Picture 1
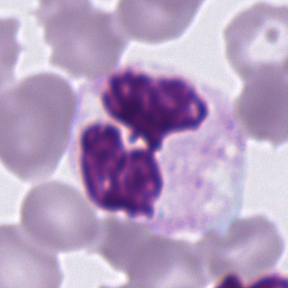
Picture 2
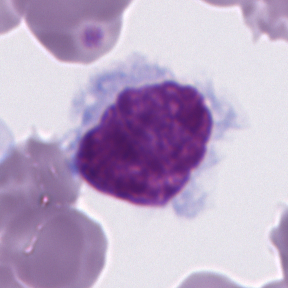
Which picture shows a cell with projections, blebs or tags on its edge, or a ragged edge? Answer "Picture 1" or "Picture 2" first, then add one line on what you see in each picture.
Picture 2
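Picture 1: The cell outline is roughly round with a smooth edge.
Picture 2: The cell margin is ragged, with fine hair-like projections.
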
